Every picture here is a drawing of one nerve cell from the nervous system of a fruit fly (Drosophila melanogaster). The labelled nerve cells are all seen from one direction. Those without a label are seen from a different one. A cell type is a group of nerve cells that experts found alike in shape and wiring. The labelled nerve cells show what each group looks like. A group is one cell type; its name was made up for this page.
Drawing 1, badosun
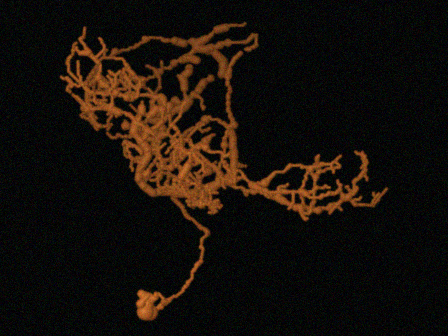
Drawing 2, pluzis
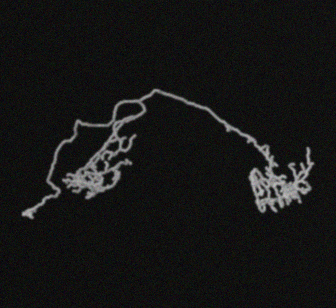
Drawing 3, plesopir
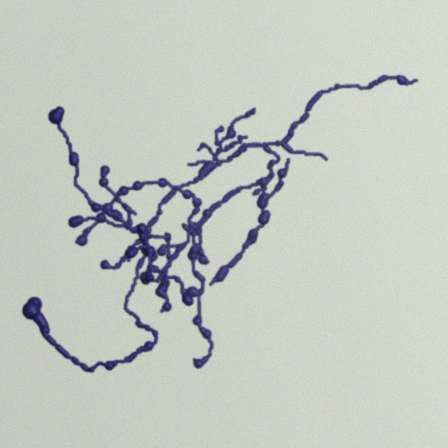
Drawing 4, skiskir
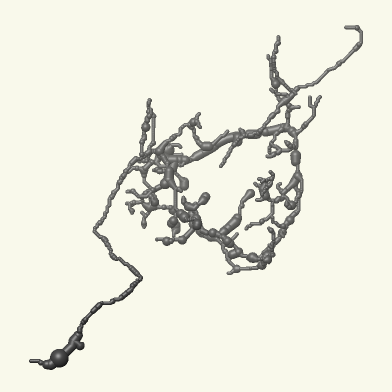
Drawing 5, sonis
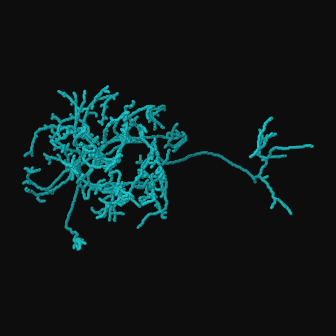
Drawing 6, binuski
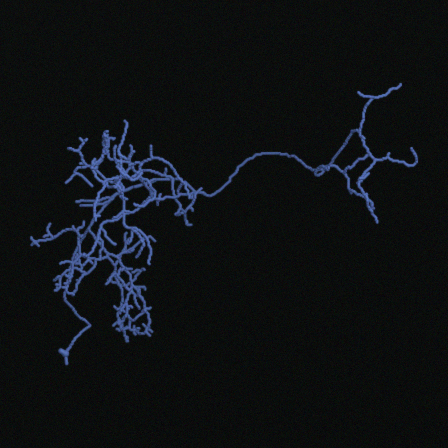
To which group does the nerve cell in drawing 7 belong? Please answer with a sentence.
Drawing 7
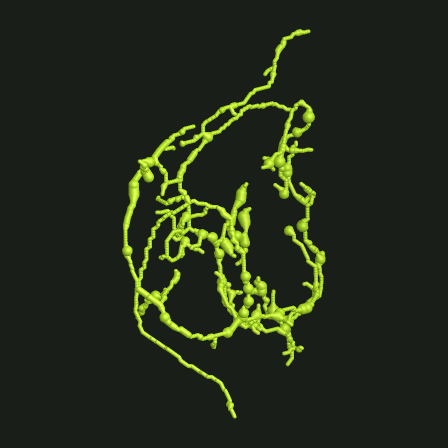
It belongs to skiskir.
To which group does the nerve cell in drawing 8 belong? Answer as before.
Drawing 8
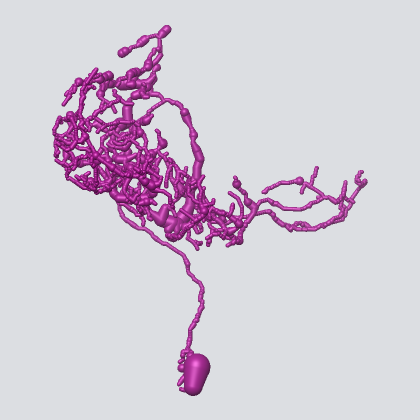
It belongs to badosun.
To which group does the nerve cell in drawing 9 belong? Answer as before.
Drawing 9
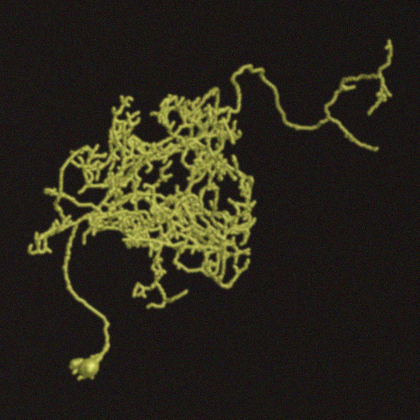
It belongs to sonis.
